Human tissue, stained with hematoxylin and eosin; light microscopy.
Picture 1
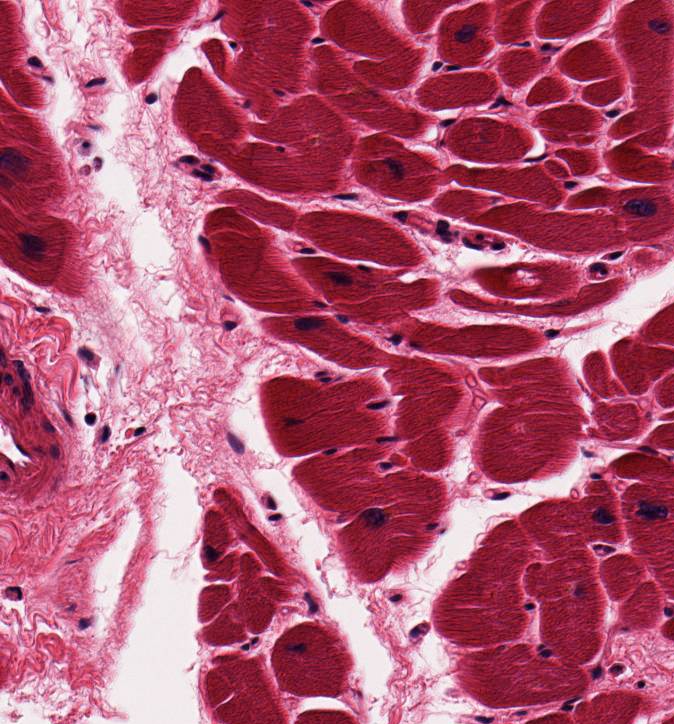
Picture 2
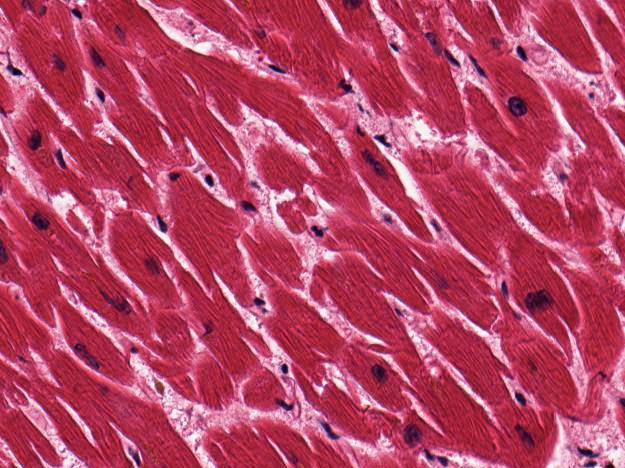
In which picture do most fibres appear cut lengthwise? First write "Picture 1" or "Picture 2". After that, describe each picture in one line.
Picture 2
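In picture 1: Most muscle fibres are cut across or obliquely, appearing as rounded or oval profiles.
In picture 2: Elongated eosin-pink muscle fibres fill the whole field and run roughly parallel, slanting diagonally across it.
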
